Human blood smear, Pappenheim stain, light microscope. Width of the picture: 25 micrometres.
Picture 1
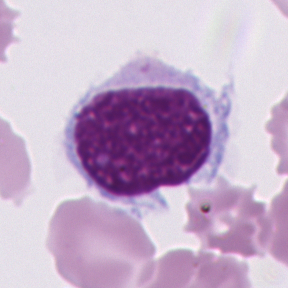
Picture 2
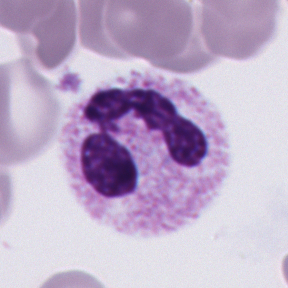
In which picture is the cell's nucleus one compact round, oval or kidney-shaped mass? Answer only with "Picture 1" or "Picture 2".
Picture 1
